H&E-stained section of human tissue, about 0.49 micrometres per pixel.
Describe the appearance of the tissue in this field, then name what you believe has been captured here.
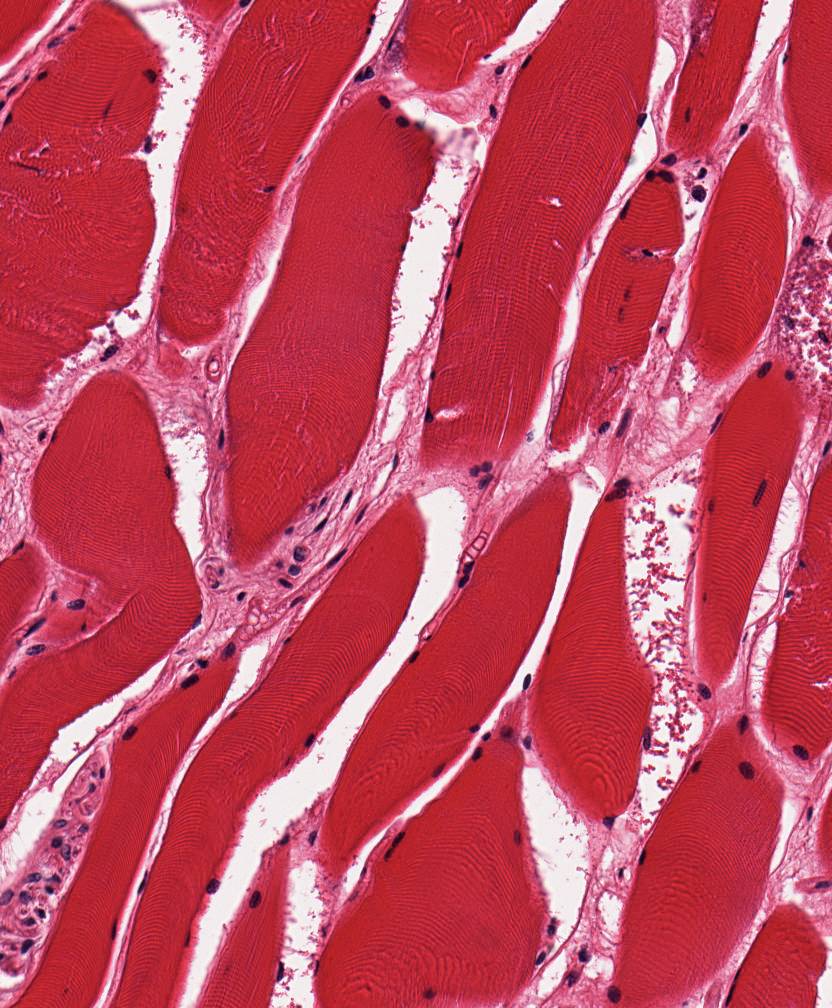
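Fibre cytoplasm deep, even red with eosin; fine, closely spaced cross-striations across fibre width. Nuclei dark, elongated, at fibre edges rather than central. Thin strands of pale pink loose connective tissue between fibres, small dark nuclei scattered. Skeletal muscle.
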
